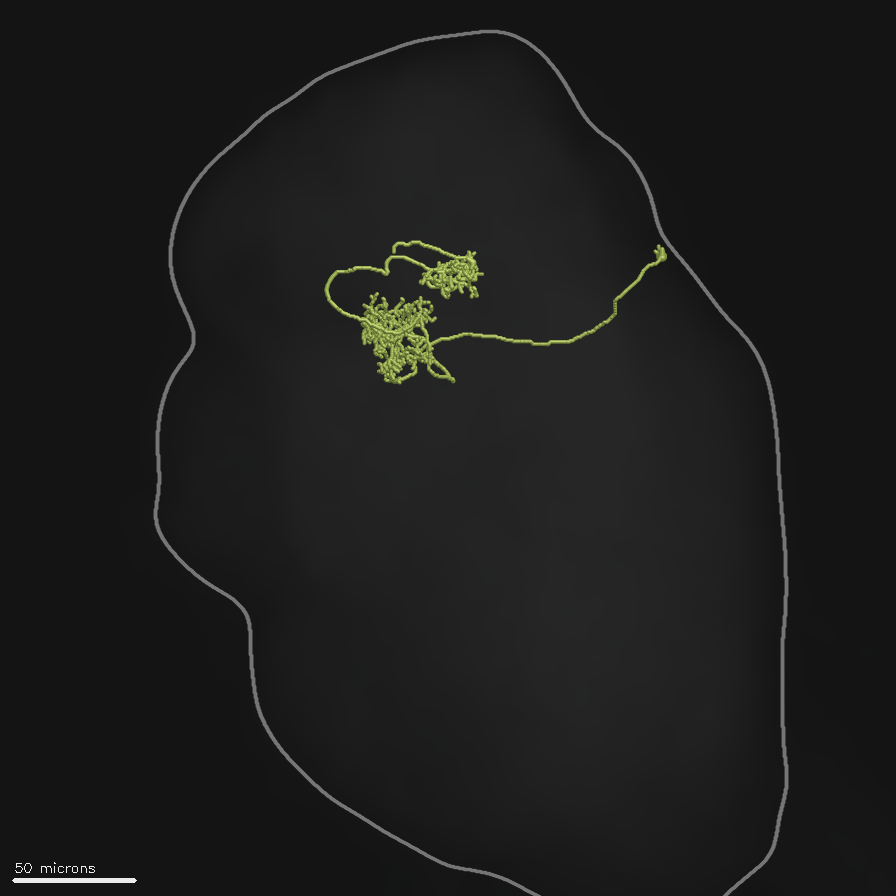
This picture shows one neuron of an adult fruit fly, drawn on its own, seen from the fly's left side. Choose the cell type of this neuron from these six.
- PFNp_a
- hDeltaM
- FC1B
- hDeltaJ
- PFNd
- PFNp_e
hDeltaM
